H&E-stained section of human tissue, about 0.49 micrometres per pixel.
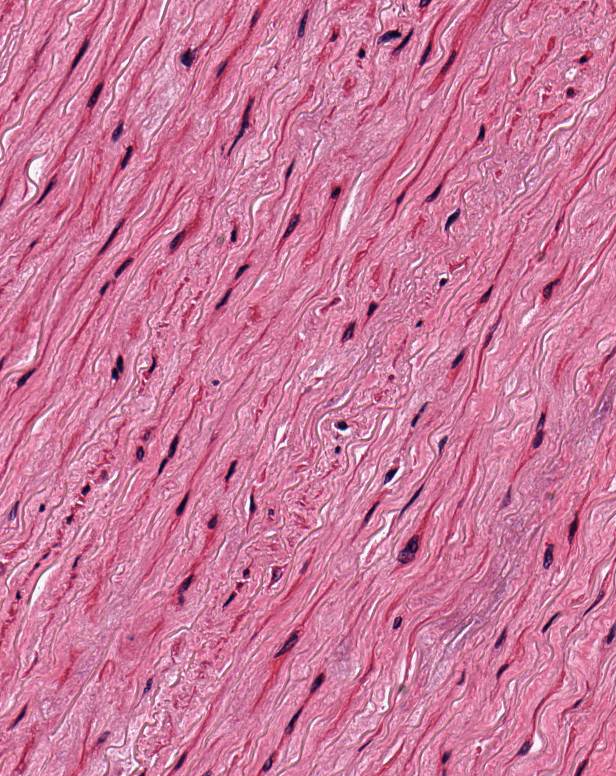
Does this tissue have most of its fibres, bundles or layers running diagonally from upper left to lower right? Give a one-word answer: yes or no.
No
